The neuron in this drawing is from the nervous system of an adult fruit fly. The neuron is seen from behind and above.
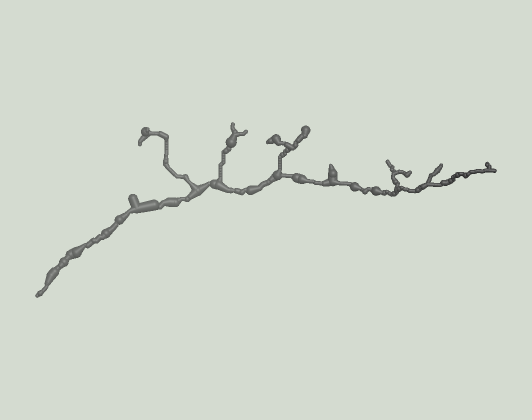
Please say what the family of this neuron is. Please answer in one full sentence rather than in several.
Family class mechanosensory tactile includes the neuron shown here.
